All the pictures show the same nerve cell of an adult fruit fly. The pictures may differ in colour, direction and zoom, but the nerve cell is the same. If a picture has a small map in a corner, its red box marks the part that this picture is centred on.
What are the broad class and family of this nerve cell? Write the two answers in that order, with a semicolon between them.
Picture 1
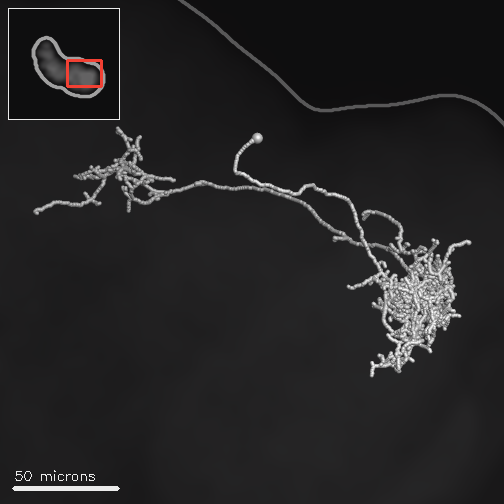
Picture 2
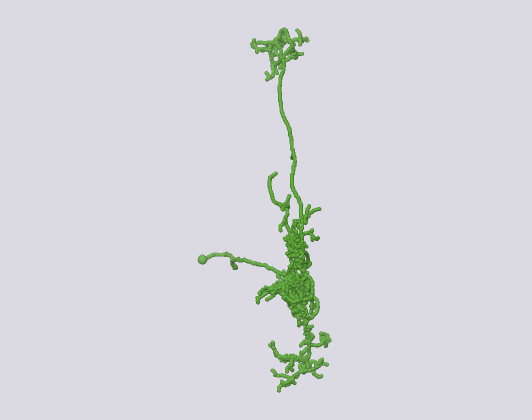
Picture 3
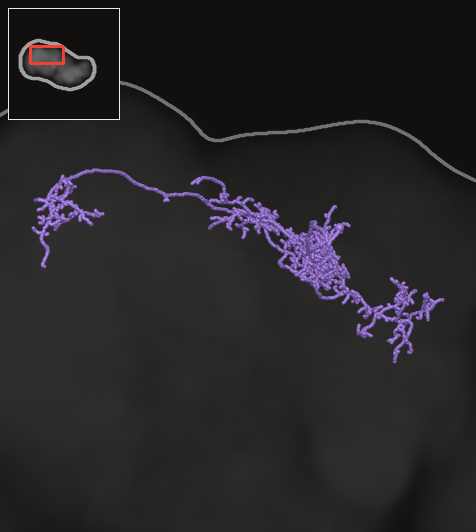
central-brain intrinsic neuron; hemilineage DM4_dorsal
